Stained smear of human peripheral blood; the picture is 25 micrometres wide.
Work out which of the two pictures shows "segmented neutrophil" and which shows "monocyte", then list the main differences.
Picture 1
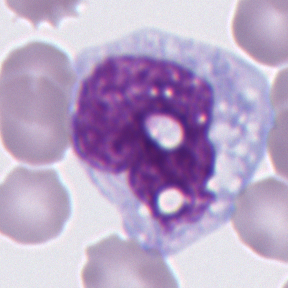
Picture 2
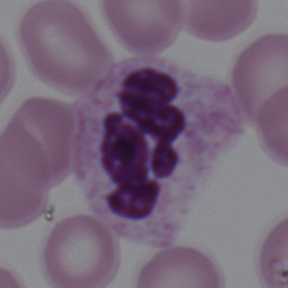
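Picture 1: monocyte. Picture 2: segmented neutrophil. Nucleus: picture 1 irregular and folded, edges indented, two round clear holes lying over it; picture 2 divided into at least four separate lobes joined by narrow connections, chromatin dark purple and coarsely clumped. Cytoplasm: picture 1 widest right of the nucleus, many small clear vacuoles there; picture 2 abundant, pale pinkish-lilac, fine pinkish-violet granules scattered throughout.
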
